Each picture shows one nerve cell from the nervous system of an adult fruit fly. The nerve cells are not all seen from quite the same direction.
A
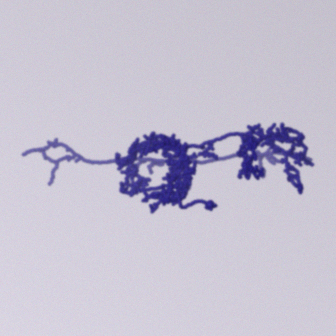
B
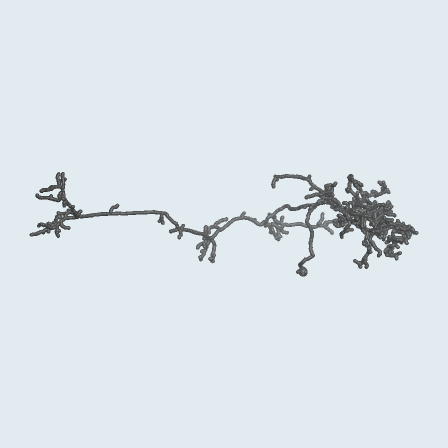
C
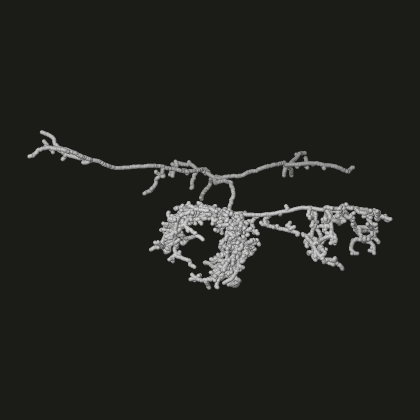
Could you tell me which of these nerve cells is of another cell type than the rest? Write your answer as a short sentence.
Picture B is the odd one out.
